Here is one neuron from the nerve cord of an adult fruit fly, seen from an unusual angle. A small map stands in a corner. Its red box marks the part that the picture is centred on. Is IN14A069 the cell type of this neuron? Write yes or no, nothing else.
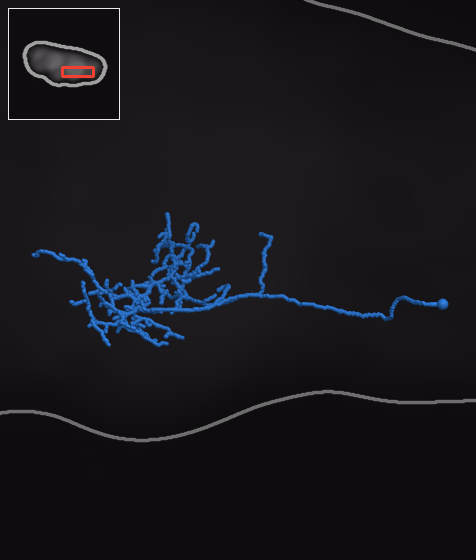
yes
